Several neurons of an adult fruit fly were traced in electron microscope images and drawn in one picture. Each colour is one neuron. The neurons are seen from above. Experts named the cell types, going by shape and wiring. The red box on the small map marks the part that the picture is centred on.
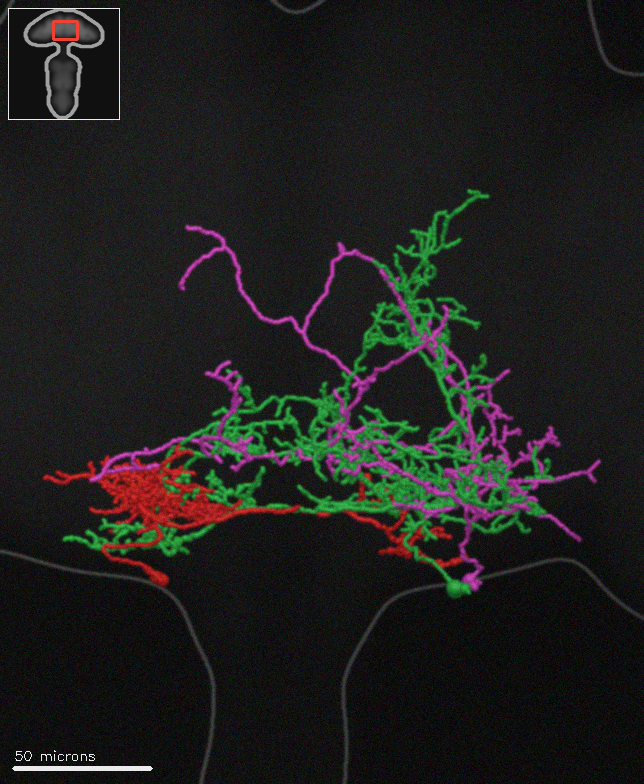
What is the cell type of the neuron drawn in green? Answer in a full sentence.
The cell type is PS300.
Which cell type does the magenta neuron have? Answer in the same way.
The cell type is PS240.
